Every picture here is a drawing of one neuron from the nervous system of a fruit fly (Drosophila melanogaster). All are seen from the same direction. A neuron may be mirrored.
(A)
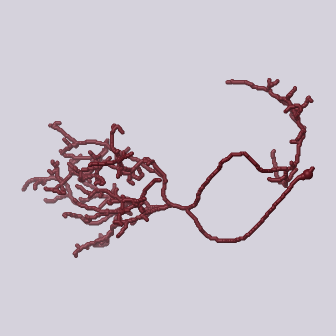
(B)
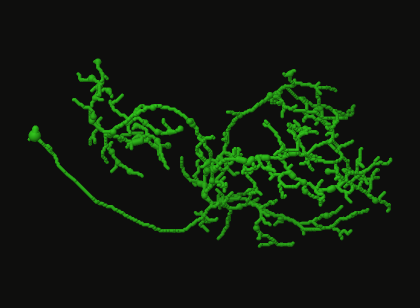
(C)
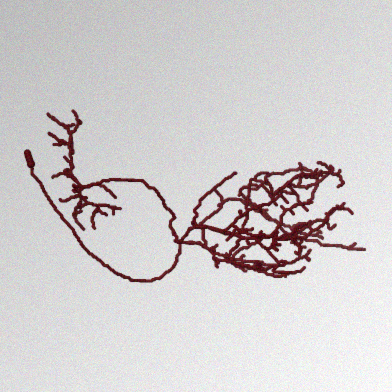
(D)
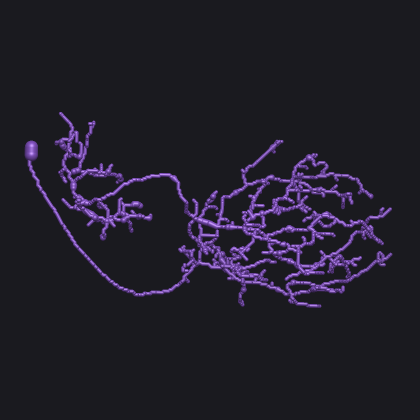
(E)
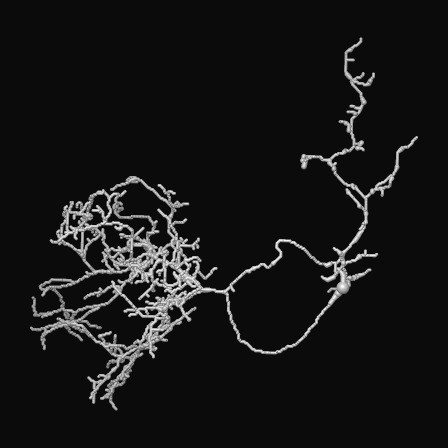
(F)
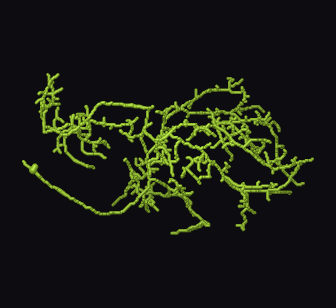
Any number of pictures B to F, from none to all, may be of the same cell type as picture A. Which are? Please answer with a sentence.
Picture C is of the same cell type.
